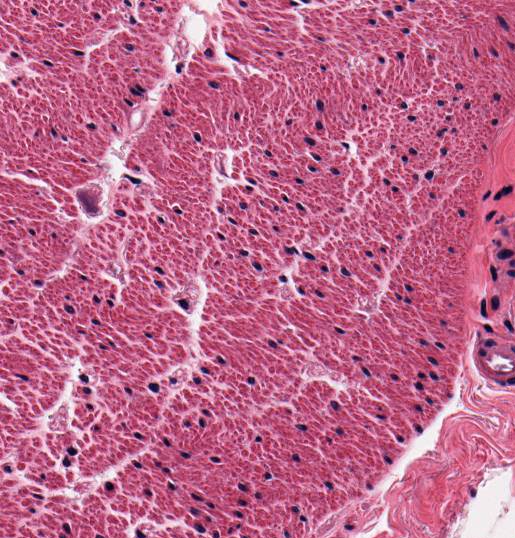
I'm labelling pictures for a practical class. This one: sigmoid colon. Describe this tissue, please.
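Muscle nuclei small, round, dark; scattered, present in only a minority of cell profiles. Thin pale branching clefts of sparse connective tissue divide muscle into irregular bundles. Right edge: dense wavy pink collagenous connective tissue with elongated dark nuclei. No epithelium or glands anywhere in field.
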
